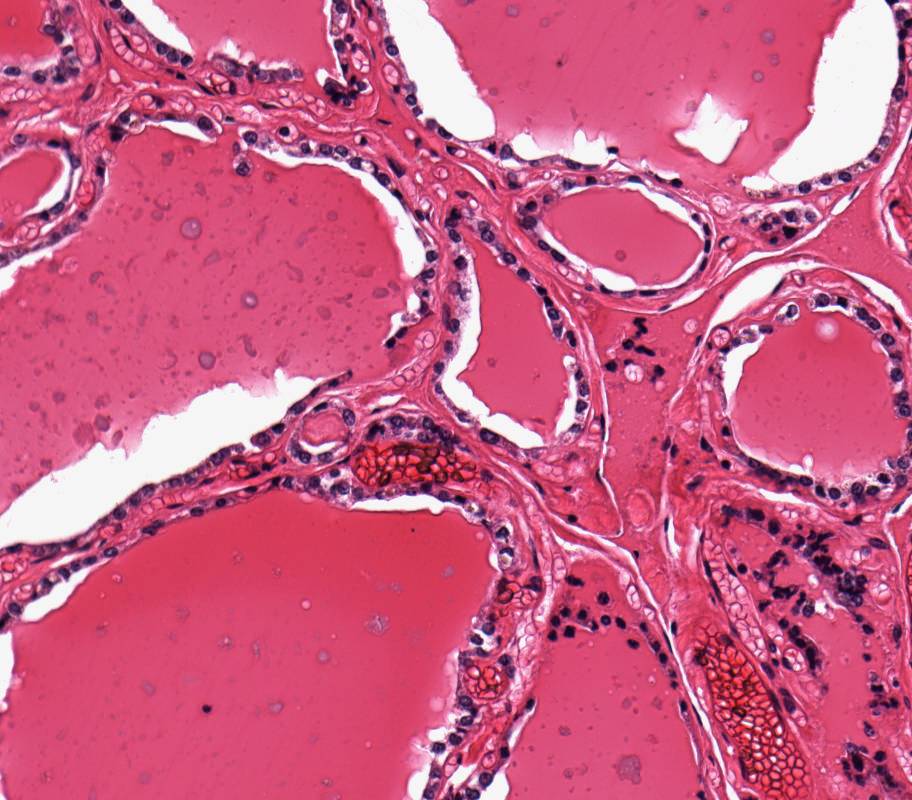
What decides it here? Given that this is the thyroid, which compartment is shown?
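The part shown is the thyroid follicle. First, the lining: a single layer of low cuboidal to flattened cells with dark round nuclei. Second, the content: homogeneous pink material with small pale bubbles.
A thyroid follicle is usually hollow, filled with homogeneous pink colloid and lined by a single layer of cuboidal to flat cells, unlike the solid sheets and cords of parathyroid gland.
Third, the partitions: thin-walled vessels packed with red blood cells, left of centre and bottom right.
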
